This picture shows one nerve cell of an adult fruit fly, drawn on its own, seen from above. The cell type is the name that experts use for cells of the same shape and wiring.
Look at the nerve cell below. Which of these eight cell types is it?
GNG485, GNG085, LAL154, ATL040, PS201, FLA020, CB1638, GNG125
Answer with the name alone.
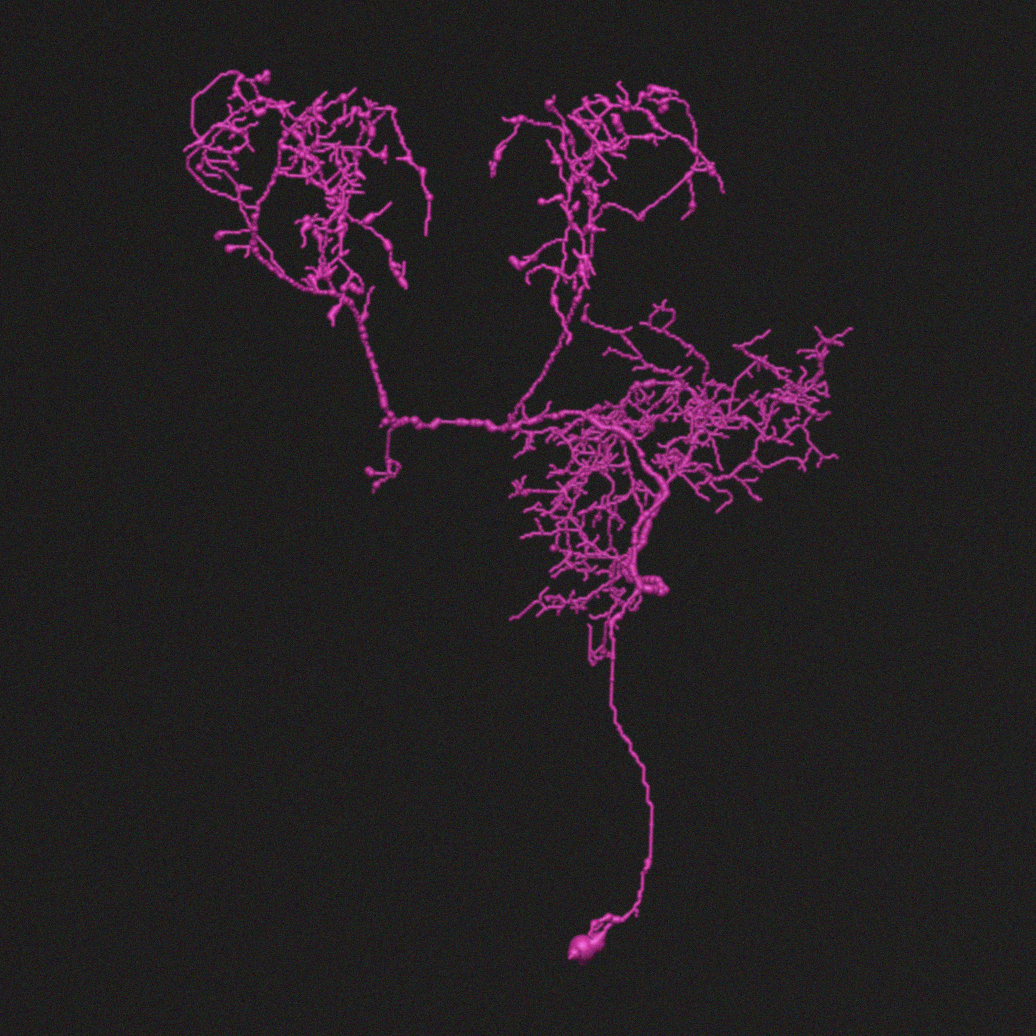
LAL154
